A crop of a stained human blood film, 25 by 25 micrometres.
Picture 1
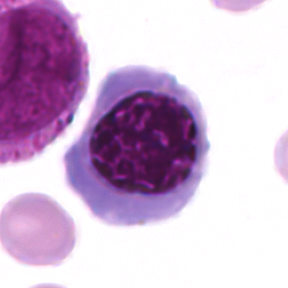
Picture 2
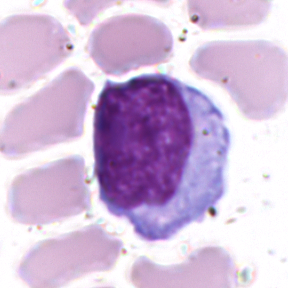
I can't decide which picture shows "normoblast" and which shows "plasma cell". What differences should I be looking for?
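You've got the normoblast in picture 1 and the plasma cell in picture 2. Both nuclei sit off-centre, but the normoblast's leans to the upper right and the plasma cell's to the left. The shapes differ too: the normoblast has a round nucleus about 9 micrometres across, while the plasma cell has a single oval mass without lobes, about 12 by 9 micrometres. Chromatin is coarse in the normoblast, in dark purple clumps and strands with paler gaps, and in the plasma cell it stains deep purple with a patchy, clumped texture. As for the cytoplasm, the normoblast's is pale lilac-blue and widest on the lower-left side of the nucleus, whereas the plasma cell's forms a moderate crescent mainly on the right side of its nucleus.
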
